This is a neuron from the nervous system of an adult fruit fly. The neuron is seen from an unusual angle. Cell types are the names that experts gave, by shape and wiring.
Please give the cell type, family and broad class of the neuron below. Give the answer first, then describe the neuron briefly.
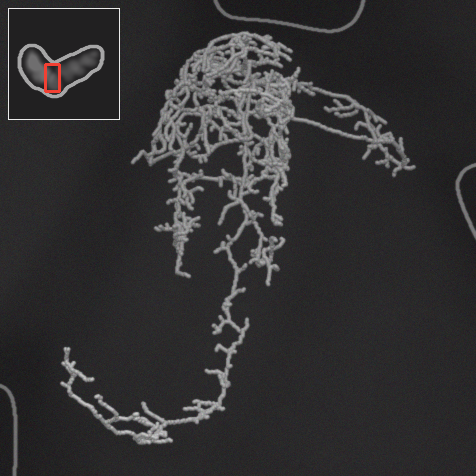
The cell type is Li37. Its family is Li. It is an optic-lobe intrinsic neuron. In this view it is about as wide as it is tall.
